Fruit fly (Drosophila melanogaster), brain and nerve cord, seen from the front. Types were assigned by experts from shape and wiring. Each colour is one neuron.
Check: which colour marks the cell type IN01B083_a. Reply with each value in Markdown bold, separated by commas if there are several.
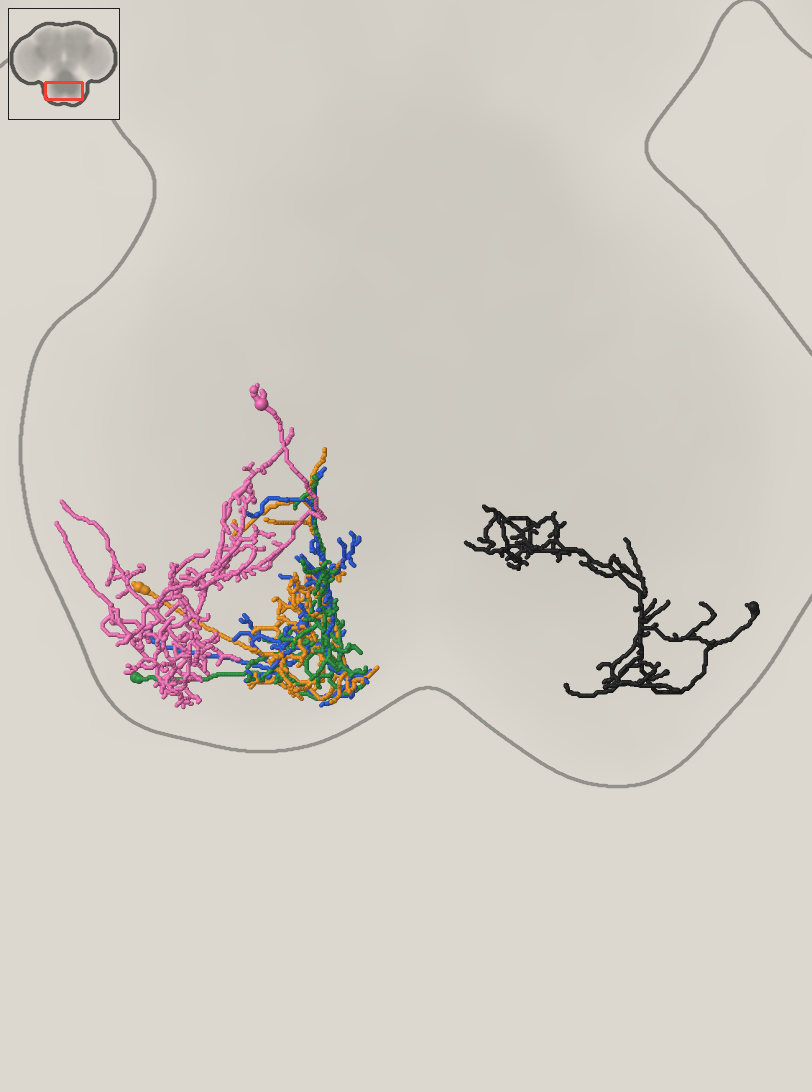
**green**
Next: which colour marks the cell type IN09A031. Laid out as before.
**pink**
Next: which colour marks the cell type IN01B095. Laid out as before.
**black**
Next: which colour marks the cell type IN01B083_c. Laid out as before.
**orange**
